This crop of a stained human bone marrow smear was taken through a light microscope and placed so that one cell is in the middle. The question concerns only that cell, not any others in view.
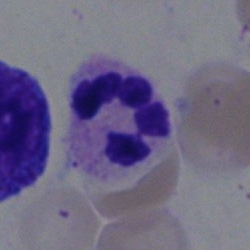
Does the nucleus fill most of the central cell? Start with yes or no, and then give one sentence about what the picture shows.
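No. The cytoplasm is plentiful and pale pinkish-lilac.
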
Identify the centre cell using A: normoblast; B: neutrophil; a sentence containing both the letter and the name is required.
The correct option, B, names the middle cell as a neutrophil.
